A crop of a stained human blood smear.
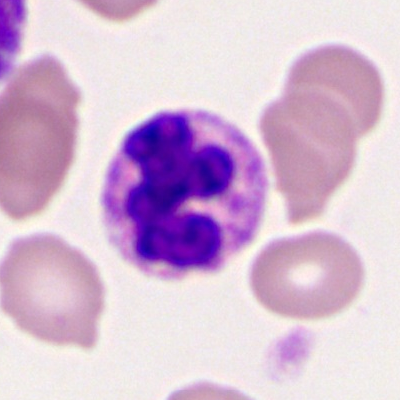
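Segmented neutrophil at the centre, in a stained human blood smear under the light microscope. Looking at the nucleus, the chromatin is dense, dark purple and clumped, and I can find no nucleoli in it. The cytoplasm holds fine, small lilac-pink granules. I see no vacuoles there.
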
